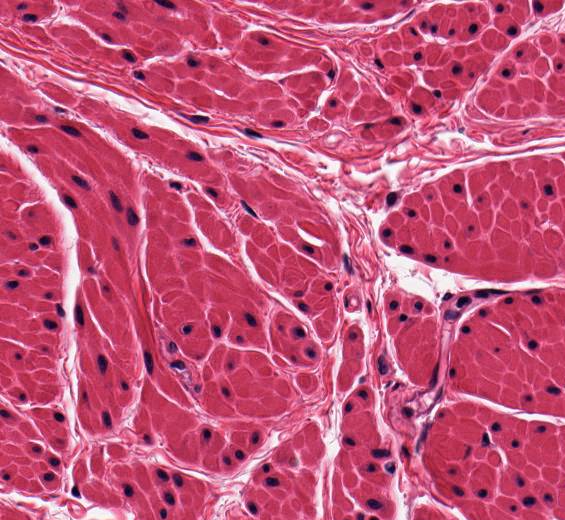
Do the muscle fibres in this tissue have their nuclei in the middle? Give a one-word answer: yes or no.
Yes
